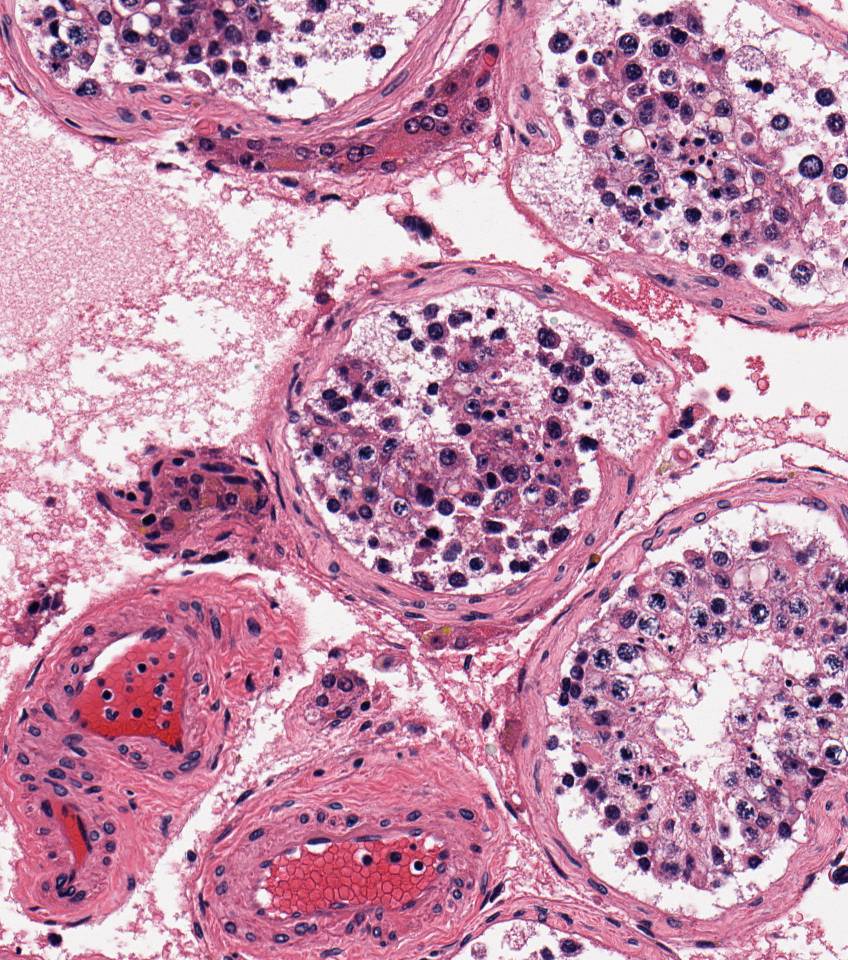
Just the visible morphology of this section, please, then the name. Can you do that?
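Within the tubules, loosely arranged rounded cells are some large with coarse clumped chromatin, others small with dense dark nuclei. They sit in a pale, finely vacuolated background, not in orderly layers along the wall. In the interstitium, small clusters of polygonal cells have pink cytoplasm, such as those just left of the central tubule. This is testis.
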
